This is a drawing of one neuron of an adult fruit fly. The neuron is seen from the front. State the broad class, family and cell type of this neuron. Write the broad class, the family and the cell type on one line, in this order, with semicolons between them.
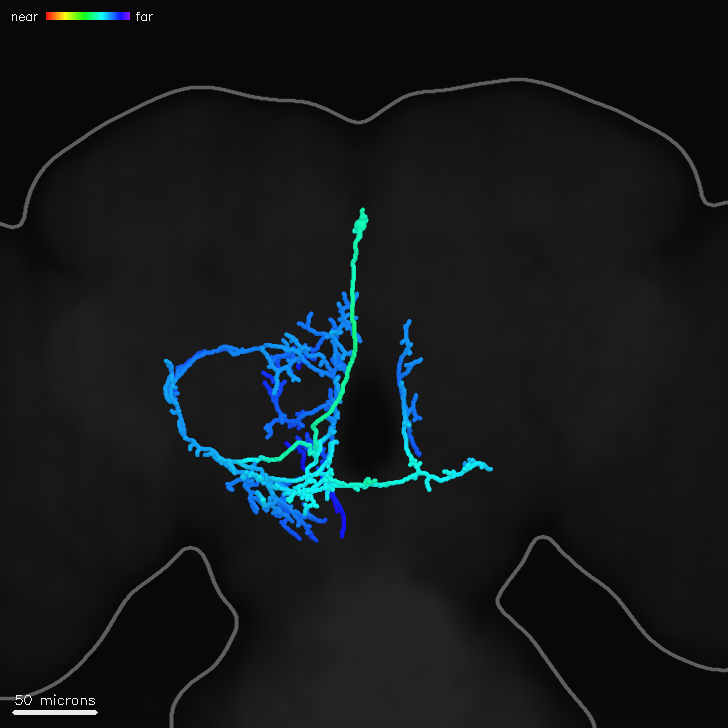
central-brain intrinsic neuron; hemilineage DM1_antero_ventral; PS115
